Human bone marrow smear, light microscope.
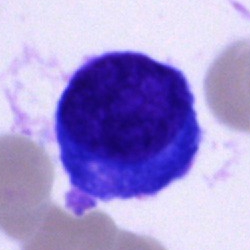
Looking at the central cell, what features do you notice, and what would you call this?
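The outline is roughly round, with a slightly uneven edge. Cytoplasm forms a broader band below the nucleus than above it and contains no distinct granules. A paler streak lies in it just below the nucleus on the left side. Answer: plasma cell.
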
